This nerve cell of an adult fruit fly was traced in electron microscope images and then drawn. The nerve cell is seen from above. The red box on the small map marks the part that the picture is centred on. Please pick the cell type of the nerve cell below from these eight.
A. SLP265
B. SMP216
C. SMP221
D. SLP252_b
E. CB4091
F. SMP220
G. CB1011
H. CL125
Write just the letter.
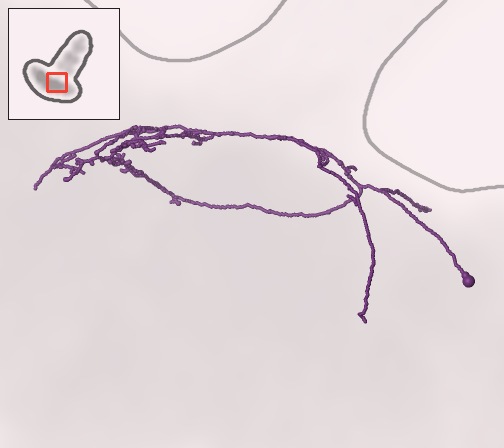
E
